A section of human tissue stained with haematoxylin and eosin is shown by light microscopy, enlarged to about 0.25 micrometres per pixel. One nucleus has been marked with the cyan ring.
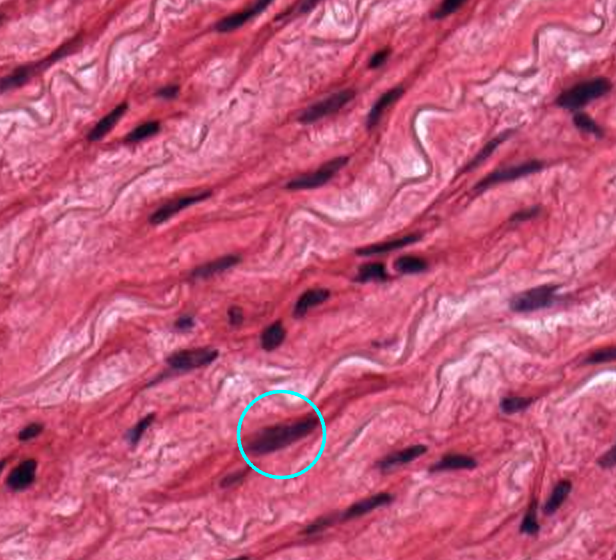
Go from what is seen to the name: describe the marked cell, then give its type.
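The nucleus is elongated and spindle-shaped, narrowing toward its ends. The nucleus is stained dark purple fairly evenly along its length. The cytoplasm is pink and has no sharp outline; it merges into the pink fibres around it. The cell lies with its long axis running diagonally, parallel to the wavy, glassy fibres it sits between. This is a smooth muscle cell.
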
